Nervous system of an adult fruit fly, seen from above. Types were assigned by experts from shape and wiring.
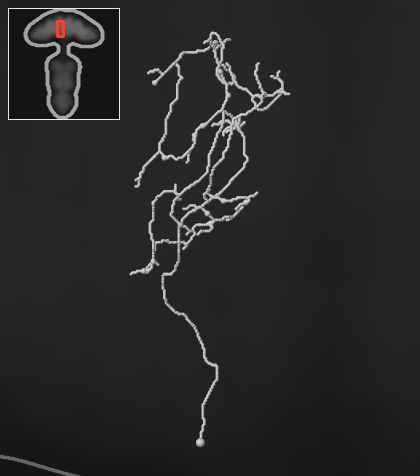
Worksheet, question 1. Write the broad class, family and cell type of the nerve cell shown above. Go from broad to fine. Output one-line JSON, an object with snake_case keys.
{"broad_class": "central-brain intrinsic neuron", "family": "hemilineage DM4_dorsal", "cell_type": "SMP409"}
